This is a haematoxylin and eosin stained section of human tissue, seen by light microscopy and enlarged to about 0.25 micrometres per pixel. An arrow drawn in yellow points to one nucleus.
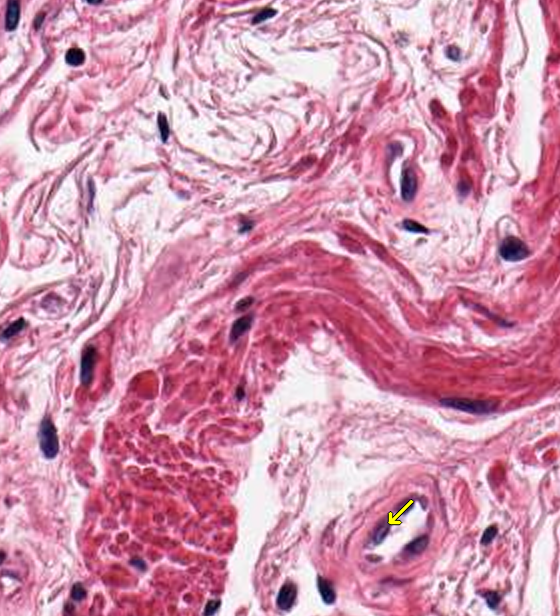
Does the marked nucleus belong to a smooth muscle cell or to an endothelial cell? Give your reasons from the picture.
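The marked cell is an endothelial cell. The nucleus is dark and elongated, with its long axis following the edge of the lumen. Another dark nucleus lies on the opposite side of the same lumen, so the lumen is lined by flattened nuclei on both sides. The vessel is surrounded by concentric pink layers of its wall. Almost no cytoplasm can be made out around the nucleus; only a thin rim lines the lumen.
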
